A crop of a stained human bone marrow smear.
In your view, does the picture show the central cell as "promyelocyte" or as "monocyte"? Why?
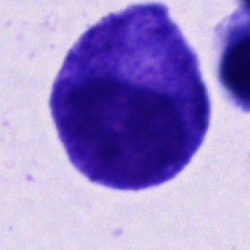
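Promyelocyte, not monocyte. Whole cell stains deep violet-blue, not grey-blue.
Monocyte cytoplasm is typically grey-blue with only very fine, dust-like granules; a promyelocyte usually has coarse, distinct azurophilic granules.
Outline roughly round, upper edge slightly irregular and bumpy. Upper part paler and finely stippled; lower part darker. No distinct nucleoli.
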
